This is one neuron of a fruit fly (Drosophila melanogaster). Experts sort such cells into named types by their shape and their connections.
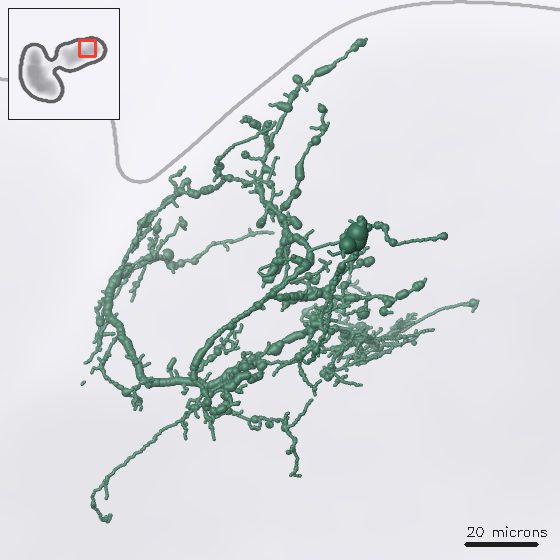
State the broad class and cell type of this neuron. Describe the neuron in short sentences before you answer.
It lies in the nerve cord. From top to bottom in the picture it spans about 140 microns. It is a nerve-cord intrinsic neuron. The cell type is INXXX147.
